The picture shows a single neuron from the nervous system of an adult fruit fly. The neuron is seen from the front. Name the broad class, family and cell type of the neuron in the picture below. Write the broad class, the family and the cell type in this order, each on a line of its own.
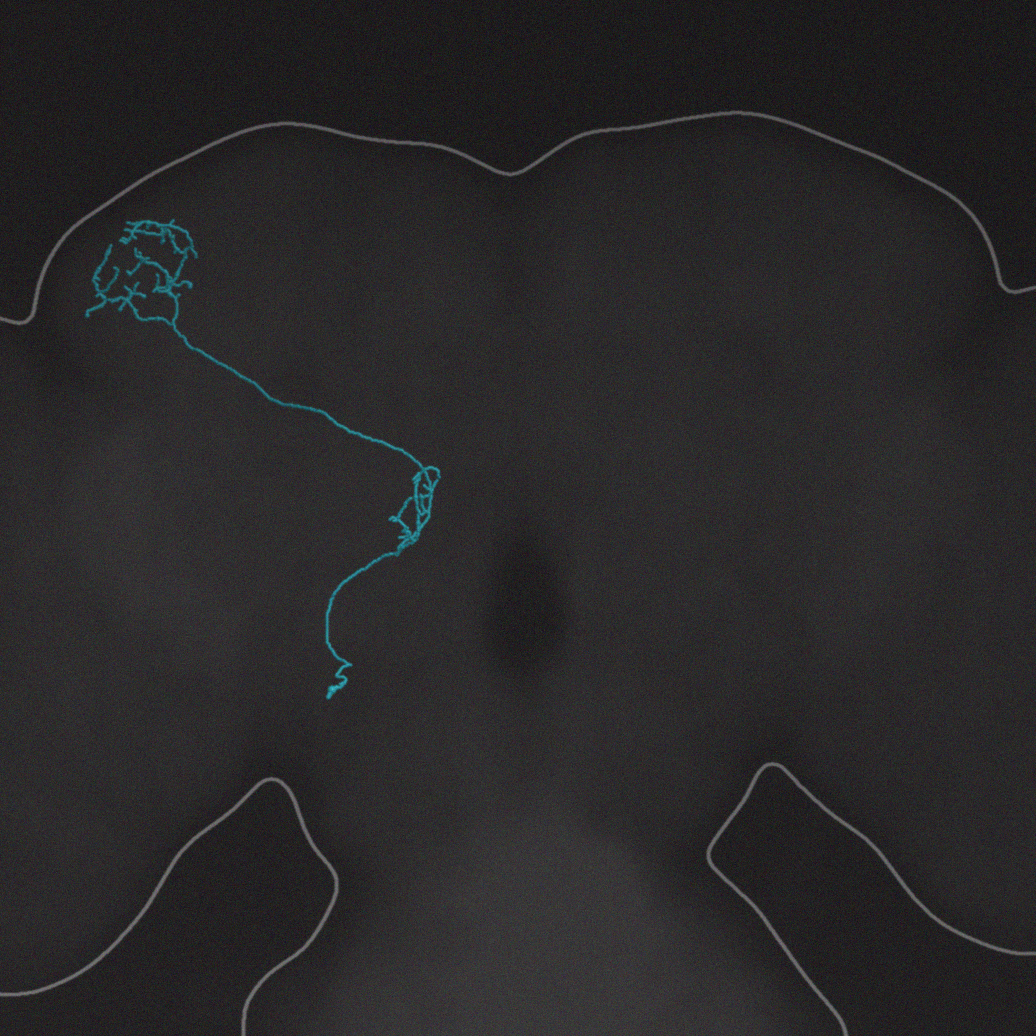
central-brain intrinsic neuron
hemilineage ALv1
M_vPNml86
